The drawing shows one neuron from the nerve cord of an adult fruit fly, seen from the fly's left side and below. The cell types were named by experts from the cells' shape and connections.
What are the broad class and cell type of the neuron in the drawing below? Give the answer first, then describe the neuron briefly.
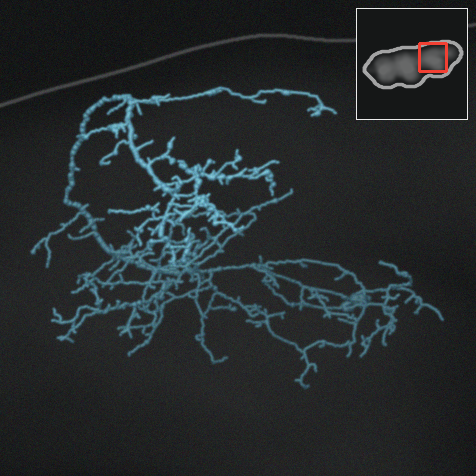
Its broad class is nerve-cord intrinsic neuron. Its cell type is INXXX251. As drawn here it is wider than it is tall.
